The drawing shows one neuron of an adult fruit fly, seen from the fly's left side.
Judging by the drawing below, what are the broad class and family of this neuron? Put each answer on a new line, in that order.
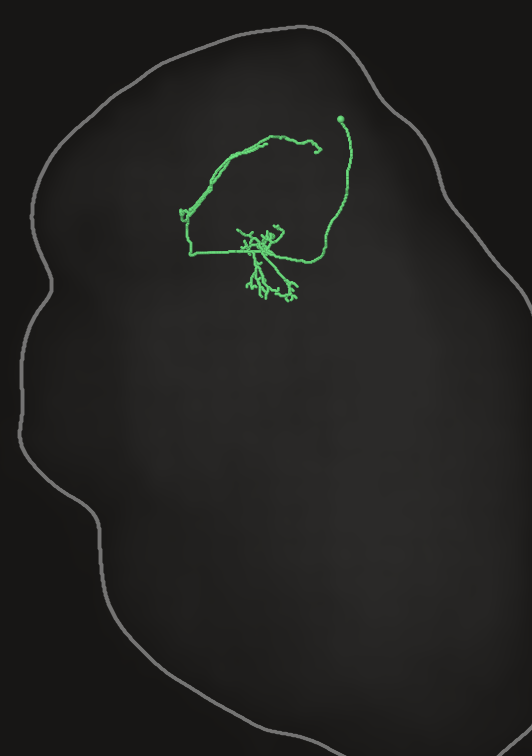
central-brain intrinsic neuron
class CX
